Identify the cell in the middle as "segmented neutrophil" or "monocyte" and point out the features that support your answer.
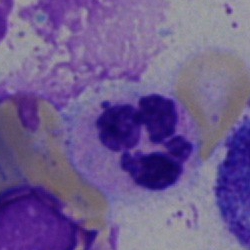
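It is a segmented neutrophil. What decides is the nucleus, which is divided into several separate lobes.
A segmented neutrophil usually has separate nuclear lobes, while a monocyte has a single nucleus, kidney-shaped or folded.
The lobes ring a pale central space, and the chromatin is dense, dark purple and coarsely clumped. A wide rim of pale greyish-lilac cytoplasm surrounds them.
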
